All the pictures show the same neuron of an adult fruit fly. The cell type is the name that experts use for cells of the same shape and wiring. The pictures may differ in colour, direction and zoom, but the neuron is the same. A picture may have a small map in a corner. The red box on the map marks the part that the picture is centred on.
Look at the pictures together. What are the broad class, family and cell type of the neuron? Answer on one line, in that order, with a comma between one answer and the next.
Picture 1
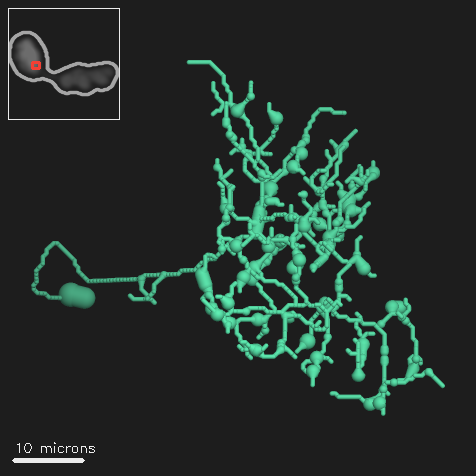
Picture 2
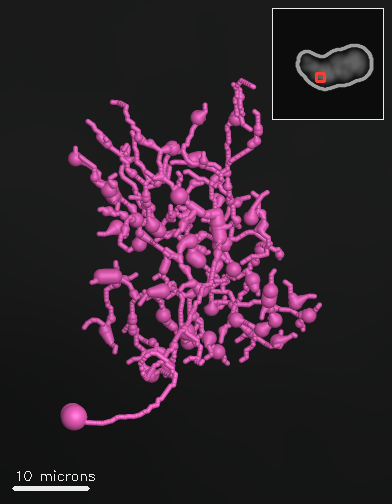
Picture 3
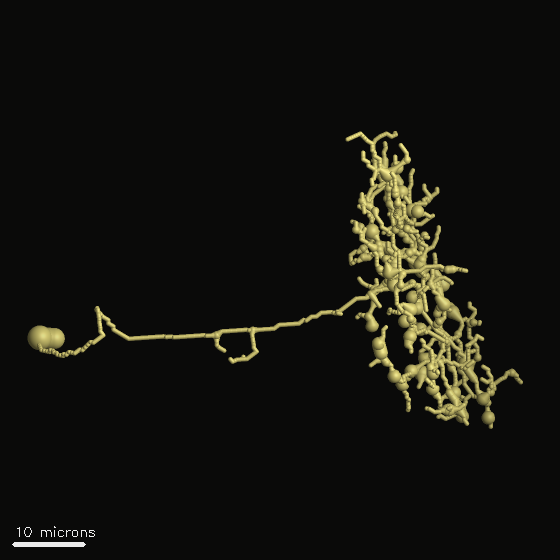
optic-lobe intrinsic neuron, Cm, Cm5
